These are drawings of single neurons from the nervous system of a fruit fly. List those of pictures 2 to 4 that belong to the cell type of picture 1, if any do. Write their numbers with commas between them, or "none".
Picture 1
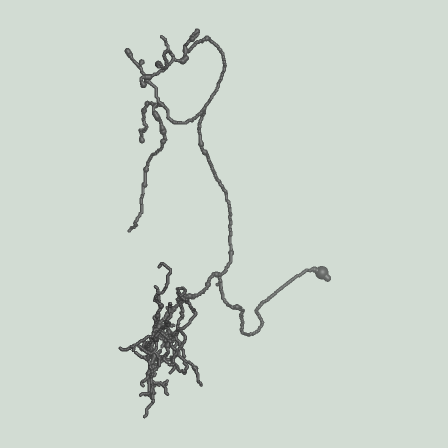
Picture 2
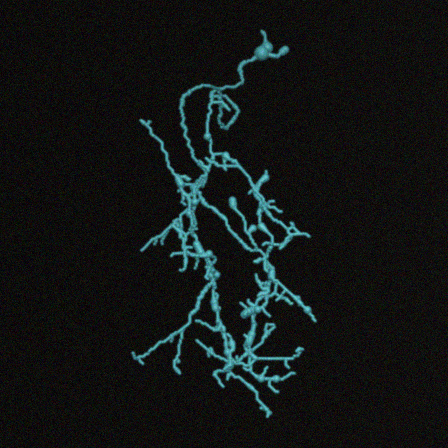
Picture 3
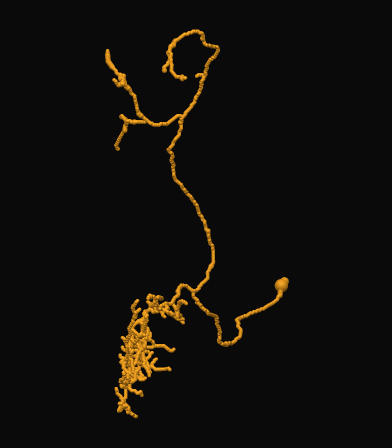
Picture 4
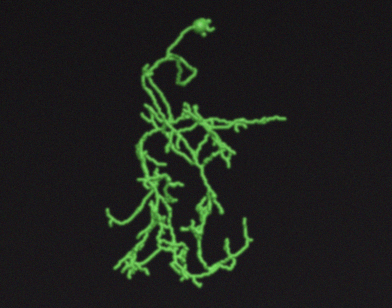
3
